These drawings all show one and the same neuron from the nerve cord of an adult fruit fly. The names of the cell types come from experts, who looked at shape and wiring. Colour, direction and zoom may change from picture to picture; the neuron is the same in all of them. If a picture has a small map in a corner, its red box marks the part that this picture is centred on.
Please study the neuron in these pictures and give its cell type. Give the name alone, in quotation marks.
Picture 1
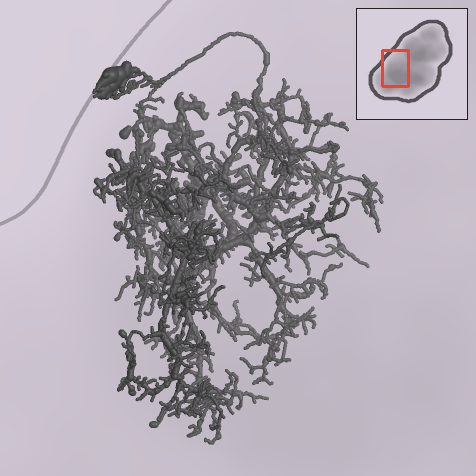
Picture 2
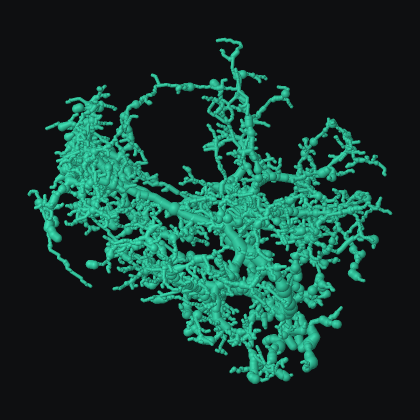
"IN19A016"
